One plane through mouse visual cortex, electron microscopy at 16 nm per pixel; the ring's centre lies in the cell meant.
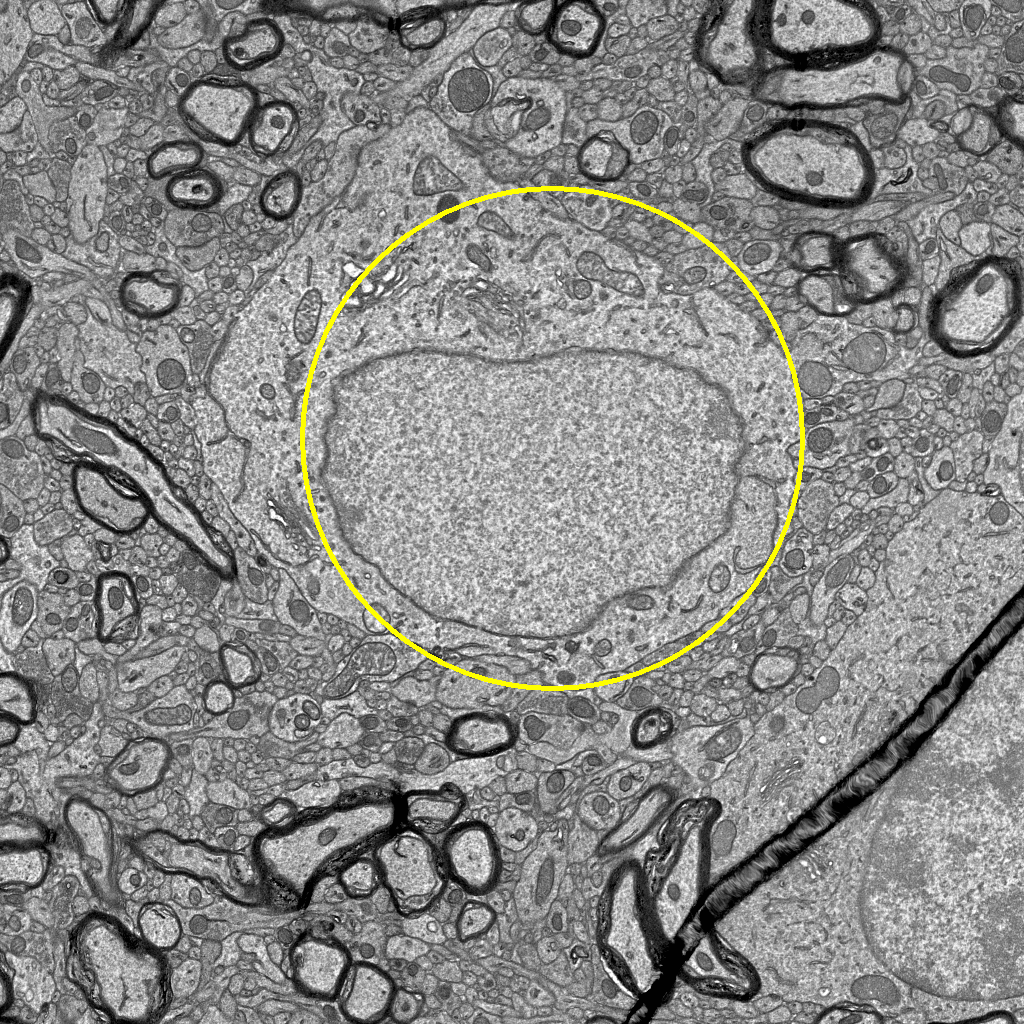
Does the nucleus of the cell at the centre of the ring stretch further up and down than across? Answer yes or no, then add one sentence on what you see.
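No. The nucleus lies wholly within the ring and is wider than it is tall, with an irregular bean-like outline.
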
